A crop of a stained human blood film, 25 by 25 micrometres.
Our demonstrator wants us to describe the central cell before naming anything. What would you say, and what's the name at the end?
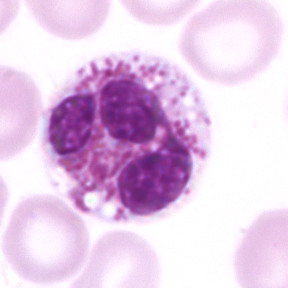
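Its outline is round and smooth. Granules are spread throughout the cytoplasm, between and around the lobes, and none of the lobes shows a nucleolus. A few small clear vacuoles sit in the lower left part of the cytoplasm. The cell is an eosinophil.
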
